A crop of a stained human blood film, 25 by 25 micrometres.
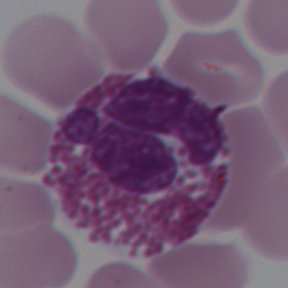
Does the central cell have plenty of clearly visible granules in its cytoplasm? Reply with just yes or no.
Yes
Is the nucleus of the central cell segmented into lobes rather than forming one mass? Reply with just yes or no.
Yes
